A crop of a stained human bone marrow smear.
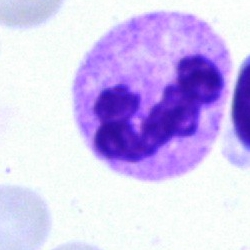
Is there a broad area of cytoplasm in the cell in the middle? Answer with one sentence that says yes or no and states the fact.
Yes, the cell's cytoplasm around the nucleus is ample.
